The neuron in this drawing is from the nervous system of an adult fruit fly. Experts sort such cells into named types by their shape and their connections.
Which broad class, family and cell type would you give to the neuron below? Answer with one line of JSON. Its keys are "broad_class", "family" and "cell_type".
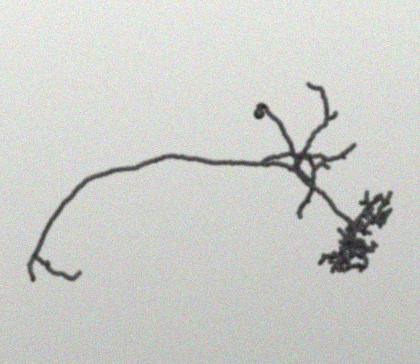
{"broad_class": "central-brain intrinsic neuron", "family": "hemilineage DM4_ventral", "cell_type": "CB1464"}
